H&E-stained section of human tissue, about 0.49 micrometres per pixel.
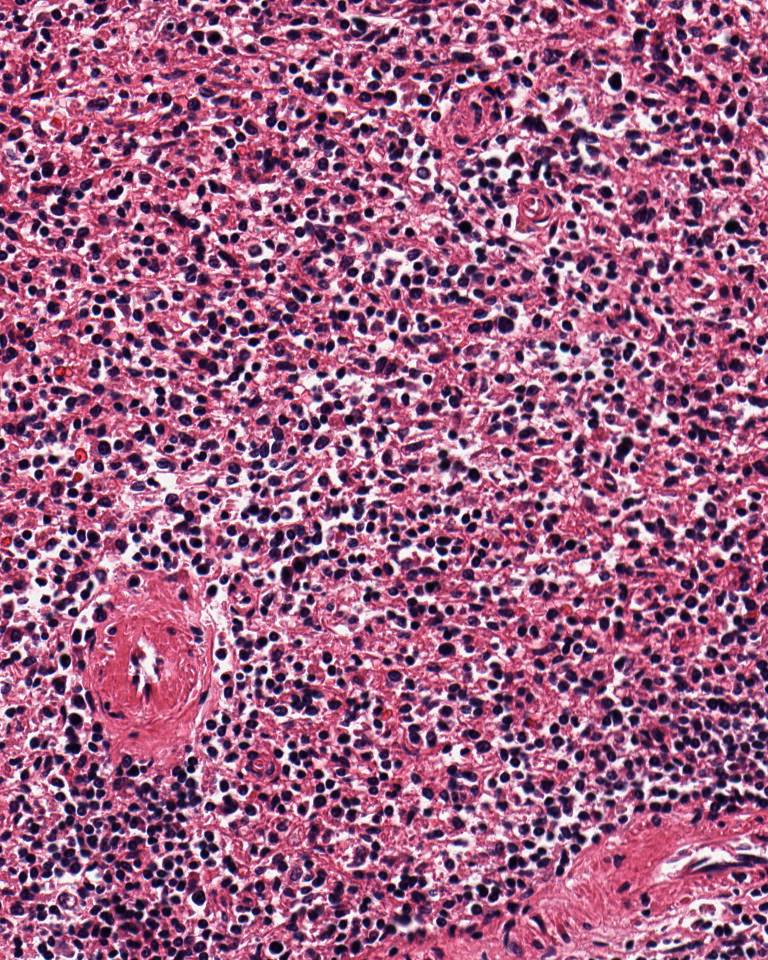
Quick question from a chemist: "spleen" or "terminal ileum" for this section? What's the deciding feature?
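This is spleen. Most of the cells are lymphocytes, with small, round, dark-staining nuclei and scant cytoplasm. Between them, throughout the field, runs a pale pink fibrillar meshwork. The vessel at the lower left has a pink wall layered concentrically around its lumen. And from the lower right corner a band of pink fibrous tissue with elongated nuclei comes in.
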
